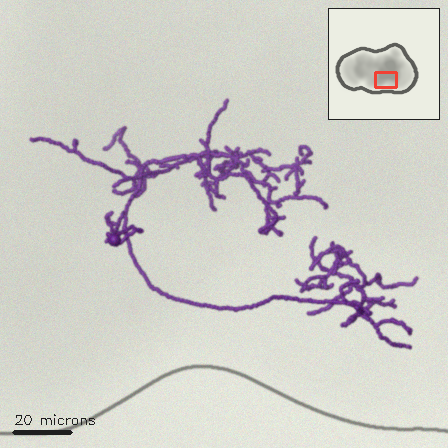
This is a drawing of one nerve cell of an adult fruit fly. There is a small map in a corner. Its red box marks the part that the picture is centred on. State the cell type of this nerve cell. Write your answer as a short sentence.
The cell type is IN01A078.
